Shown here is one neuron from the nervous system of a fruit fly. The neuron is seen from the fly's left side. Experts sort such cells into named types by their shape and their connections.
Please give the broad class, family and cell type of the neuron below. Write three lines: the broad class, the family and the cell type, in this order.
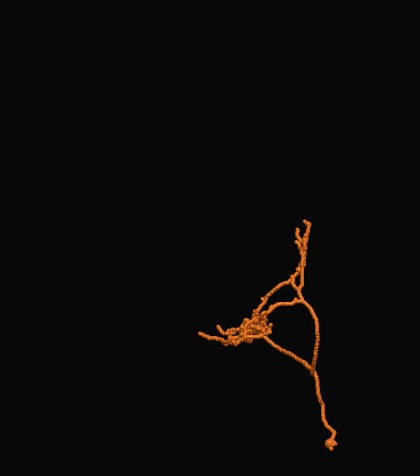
central-brain intrinsic neuron
hemilineage LB3
AMMC006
